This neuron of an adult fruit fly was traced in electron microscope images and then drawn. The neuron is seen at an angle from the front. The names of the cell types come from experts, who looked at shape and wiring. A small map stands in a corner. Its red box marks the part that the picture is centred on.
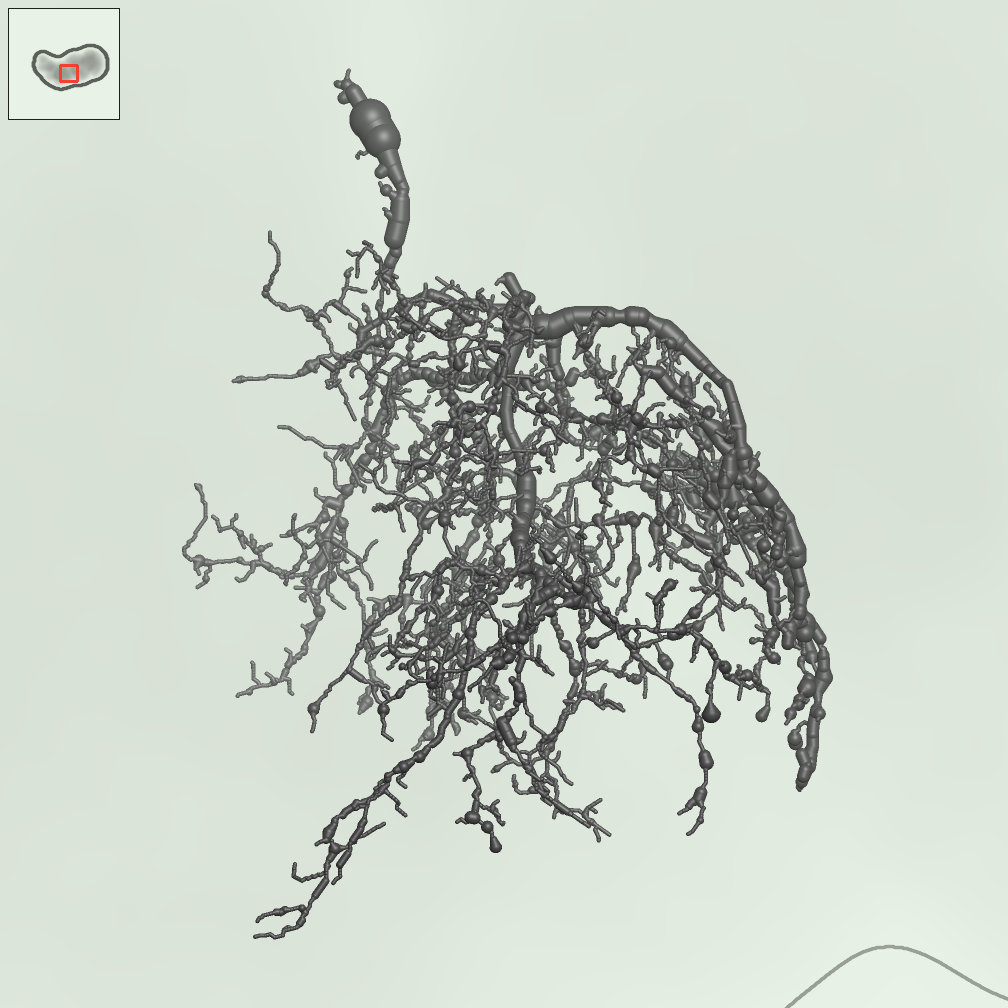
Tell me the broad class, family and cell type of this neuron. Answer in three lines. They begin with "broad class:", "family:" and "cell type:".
broad class: nerve-cord intrinsic neuron
family: hemilineage 21A
cell type: IN21A013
